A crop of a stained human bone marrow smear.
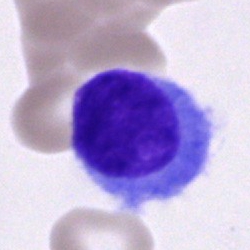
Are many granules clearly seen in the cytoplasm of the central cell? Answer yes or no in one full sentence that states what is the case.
No, the cytoplasm of the cell shows no visible granules.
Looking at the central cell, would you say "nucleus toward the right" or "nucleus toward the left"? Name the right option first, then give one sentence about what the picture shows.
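Nucleus toward the left. The nucleus lies toward the left side of the cell.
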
